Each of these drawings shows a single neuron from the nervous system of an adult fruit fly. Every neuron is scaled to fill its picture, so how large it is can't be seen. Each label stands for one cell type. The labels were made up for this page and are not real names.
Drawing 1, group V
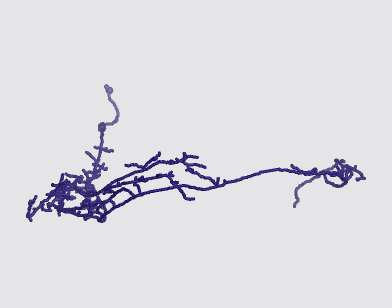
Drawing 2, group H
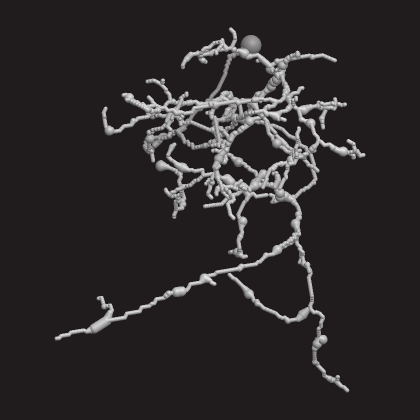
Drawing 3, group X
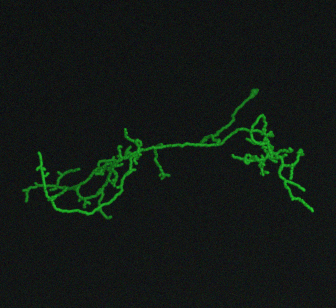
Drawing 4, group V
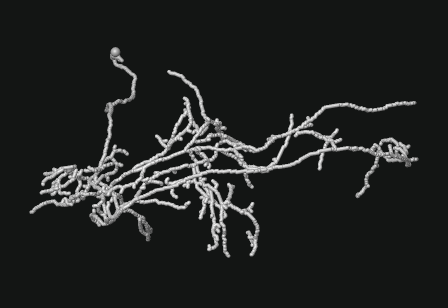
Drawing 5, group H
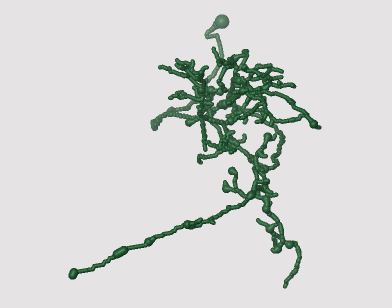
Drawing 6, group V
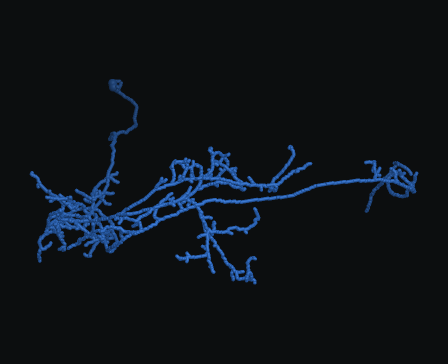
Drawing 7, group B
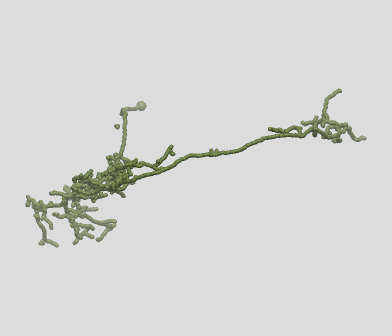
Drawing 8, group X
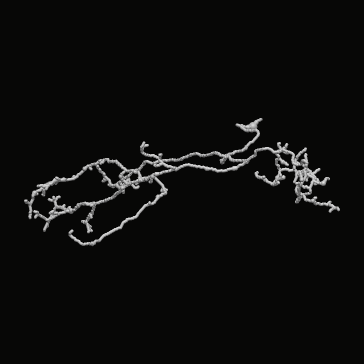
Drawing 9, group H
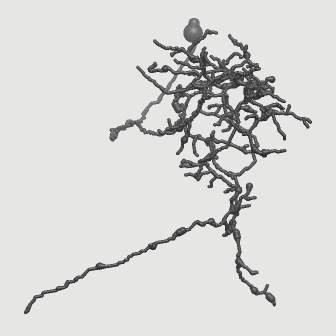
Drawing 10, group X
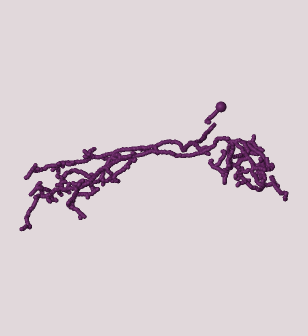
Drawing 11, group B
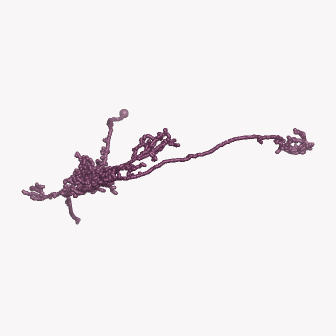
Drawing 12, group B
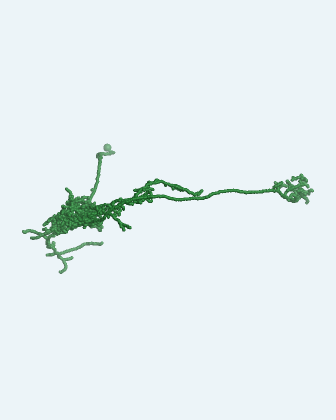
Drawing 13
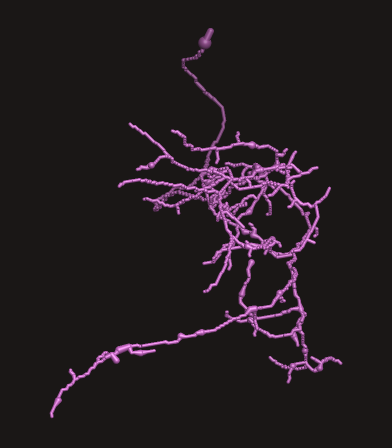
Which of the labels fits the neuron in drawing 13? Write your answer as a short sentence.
It belongs to group H.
